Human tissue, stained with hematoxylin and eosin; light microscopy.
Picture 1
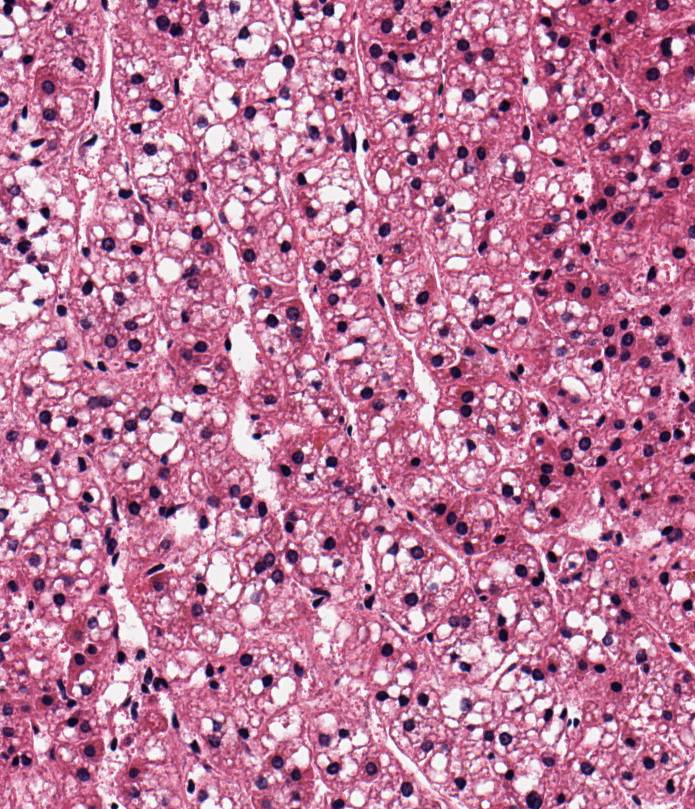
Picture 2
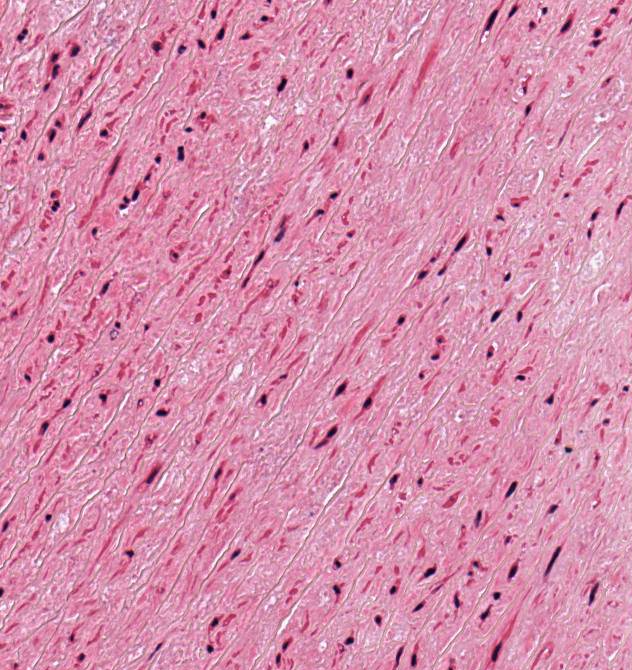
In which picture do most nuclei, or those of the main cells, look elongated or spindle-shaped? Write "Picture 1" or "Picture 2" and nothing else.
Picture 2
